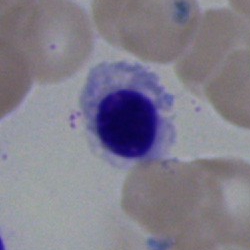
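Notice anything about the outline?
It's irregular and ragged, not smooth.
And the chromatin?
Dense and dark purple.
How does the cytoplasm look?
Pale blue, with no distinct granules.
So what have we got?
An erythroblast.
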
